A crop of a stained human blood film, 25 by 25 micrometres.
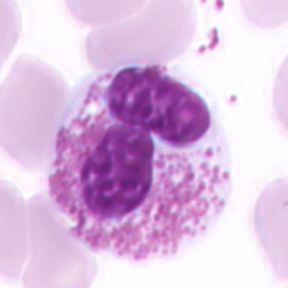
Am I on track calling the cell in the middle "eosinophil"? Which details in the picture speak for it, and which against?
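The outline first: it is roughly round.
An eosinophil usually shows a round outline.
Next, the nucleus has two lobes, lying diagonally, one at the upper right and one at the lower left.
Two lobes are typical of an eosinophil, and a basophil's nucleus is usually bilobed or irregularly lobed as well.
So the number of lobes would fit both names. More telling is that both lobes and where they lie can be made out.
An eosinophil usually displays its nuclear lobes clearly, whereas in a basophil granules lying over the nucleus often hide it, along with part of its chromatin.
The chromatin is dark purple and condensed, which goes with eosinophil.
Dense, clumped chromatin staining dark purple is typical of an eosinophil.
Last, the cytoplasm is packed with coarse round granules that are pink-red. Weighing it all, eosinophil fits and basophil does not.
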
